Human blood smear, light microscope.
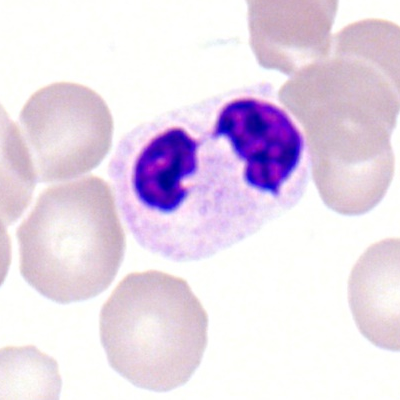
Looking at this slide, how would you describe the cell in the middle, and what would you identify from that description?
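Starting with the outline: smooth and rounded, and wider than it is tall. The nucleus sits in two separate lobes, one left and one right, and the right lobe is the larger. Chromatin looks dark purple and coarsely clumped. So this is a segmented neutrophil.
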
